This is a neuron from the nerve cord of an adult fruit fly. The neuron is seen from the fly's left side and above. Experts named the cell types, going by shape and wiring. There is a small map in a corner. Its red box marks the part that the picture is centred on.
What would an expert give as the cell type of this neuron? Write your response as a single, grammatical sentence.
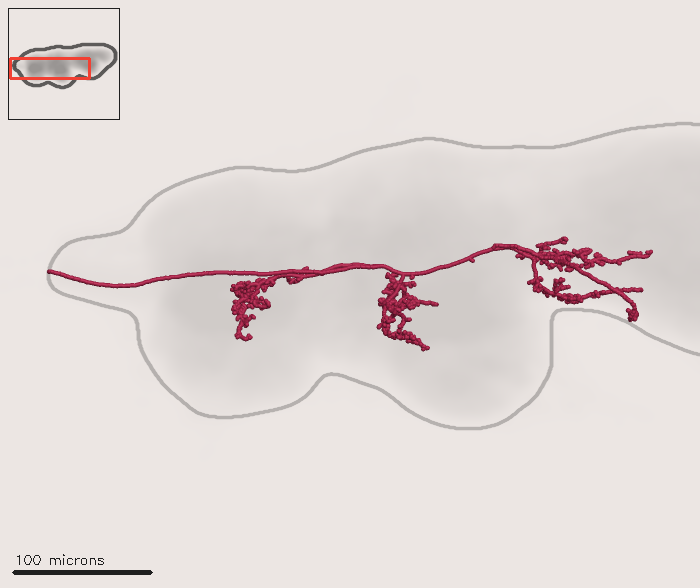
The cell type of the neuron here is AN08B018.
